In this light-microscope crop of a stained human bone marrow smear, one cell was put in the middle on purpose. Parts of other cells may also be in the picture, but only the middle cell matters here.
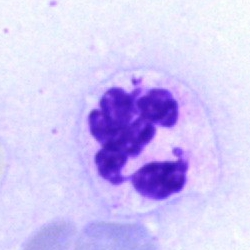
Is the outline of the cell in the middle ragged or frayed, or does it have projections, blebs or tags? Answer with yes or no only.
No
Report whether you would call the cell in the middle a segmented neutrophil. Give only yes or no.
yes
